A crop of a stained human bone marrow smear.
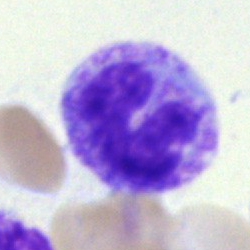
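Band neutrophil, the central cell in a stained human bone marrow smear. Its outline is round, and its nucleus is bent, with a pale cleft running in from the upper right. Fine purple granules lie scattered through the pale lilac cytoplasm.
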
